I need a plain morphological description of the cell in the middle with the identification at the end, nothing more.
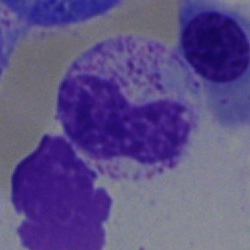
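The cell has a round outline. Its nucleus is indented on the upper side, giving a kidney shape, and the chromatin is clumped into darker and lighter patches. Fine pinkish-purple granules are scattered throughout the cytoplasm. The cell is a metamyelocyte.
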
